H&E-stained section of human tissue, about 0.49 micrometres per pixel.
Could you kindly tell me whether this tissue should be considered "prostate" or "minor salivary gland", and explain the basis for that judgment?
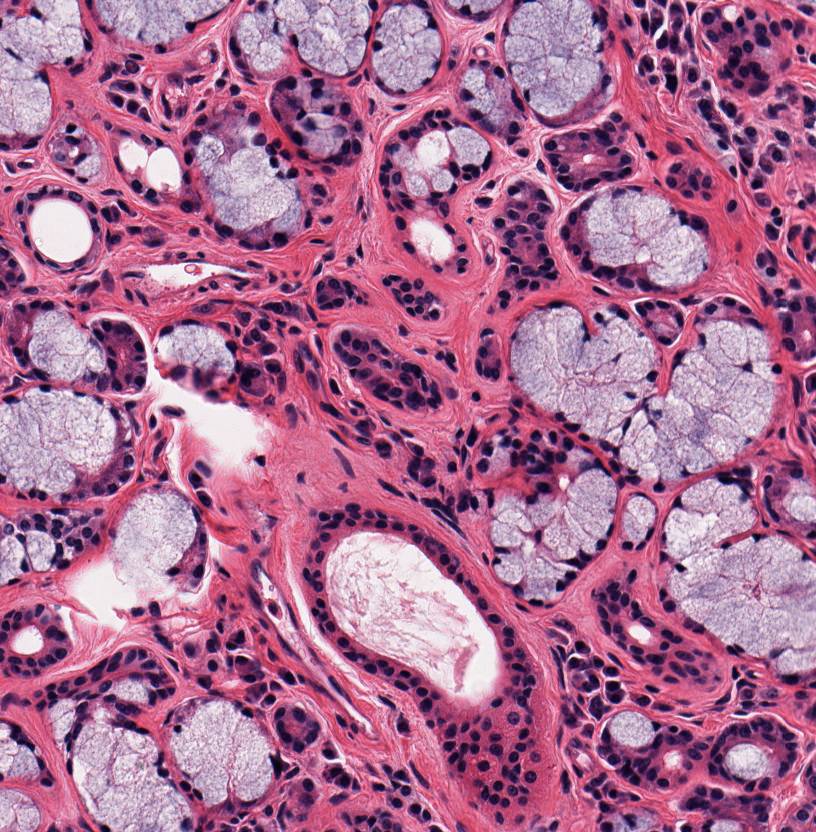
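Minor salivary gland, not prostate. Acini mostly mucous cells: pale grey-blue, foamy cytoplasm; nuclei small, dark, flattened against the cell base. Between mucous acini, small groups of cells with pink-purple cytoplasm and round nuclei, no foamy mucin. Large oval duct, lower centre, lumen holding pale pink wispy material.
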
